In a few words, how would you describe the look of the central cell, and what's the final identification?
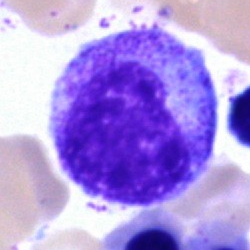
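A notch marks the upper right side of the nucleus, which fills most of the cell. The broadest rim of cytoplasm lies on the right side. Fine purple granules are scattered through the cytoplasm. The cell is a promyelocyte.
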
